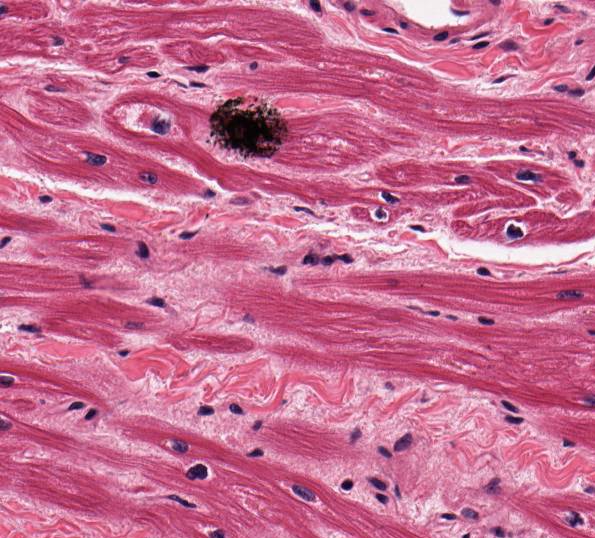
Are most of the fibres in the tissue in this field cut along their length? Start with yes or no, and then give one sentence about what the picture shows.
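Yes. Long muscle fibres run roughly horizontally across the field in parallel bundles.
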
